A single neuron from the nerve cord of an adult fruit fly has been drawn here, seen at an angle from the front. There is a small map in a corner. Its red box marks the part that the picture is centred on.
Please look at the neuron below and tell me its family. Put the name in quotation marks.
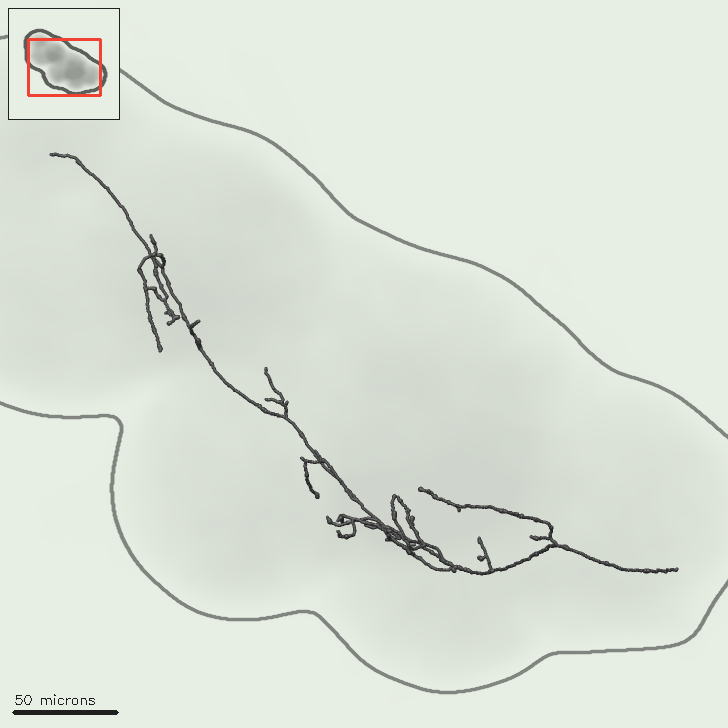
"DNp"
